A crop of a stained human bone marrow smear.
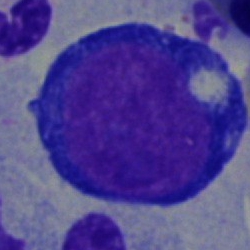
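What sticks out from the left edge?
A small pointed projection.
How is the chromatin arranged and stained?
Fine, evenly spread and purple.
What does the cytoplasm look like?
A narrow rim staining deep blue, while a pale round clear area sits at the upper right beside the nucleus.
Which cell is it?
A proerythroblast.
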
